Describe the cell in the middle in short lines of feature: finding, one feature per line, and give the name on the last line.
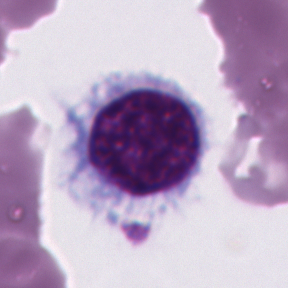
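Colour: pale blue cytoplasm
Rim: cytoplasm right round the whole nucleus
Chromatin: dark purple, dense all through the nucleus
Granules: nothing distinct in the cytoplasm
Name: hairy cell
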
